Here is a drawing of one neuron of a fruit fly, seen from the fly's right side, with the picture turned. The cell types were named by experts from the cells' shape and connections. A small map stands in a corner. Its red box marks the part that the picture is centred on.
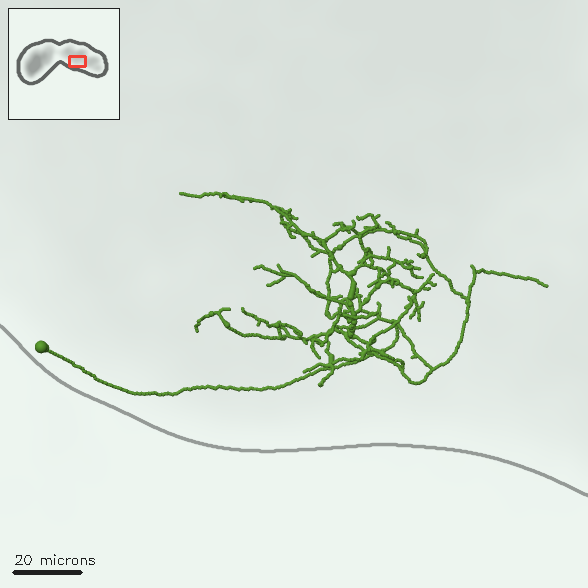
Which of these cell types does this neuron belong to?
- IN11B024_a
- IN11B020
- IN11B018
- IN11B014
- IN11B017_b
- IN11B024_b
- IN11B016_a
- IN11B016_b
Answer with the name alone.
IN11B018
